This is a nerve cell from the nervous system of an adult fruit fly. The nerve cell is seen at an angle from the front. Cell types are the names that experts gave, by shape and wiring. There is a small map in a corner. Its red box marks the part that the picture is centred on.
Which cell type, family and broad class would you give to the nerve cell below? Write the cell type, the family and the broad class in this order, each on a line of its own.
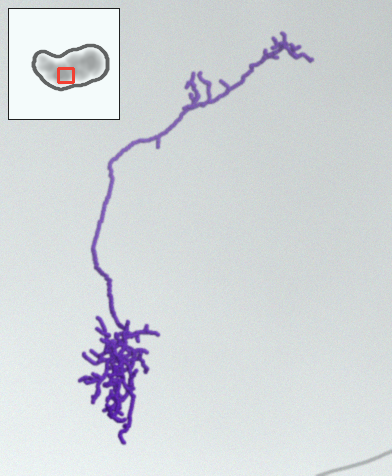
Tm37
Tm
optic-lobe intrinsic neuron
